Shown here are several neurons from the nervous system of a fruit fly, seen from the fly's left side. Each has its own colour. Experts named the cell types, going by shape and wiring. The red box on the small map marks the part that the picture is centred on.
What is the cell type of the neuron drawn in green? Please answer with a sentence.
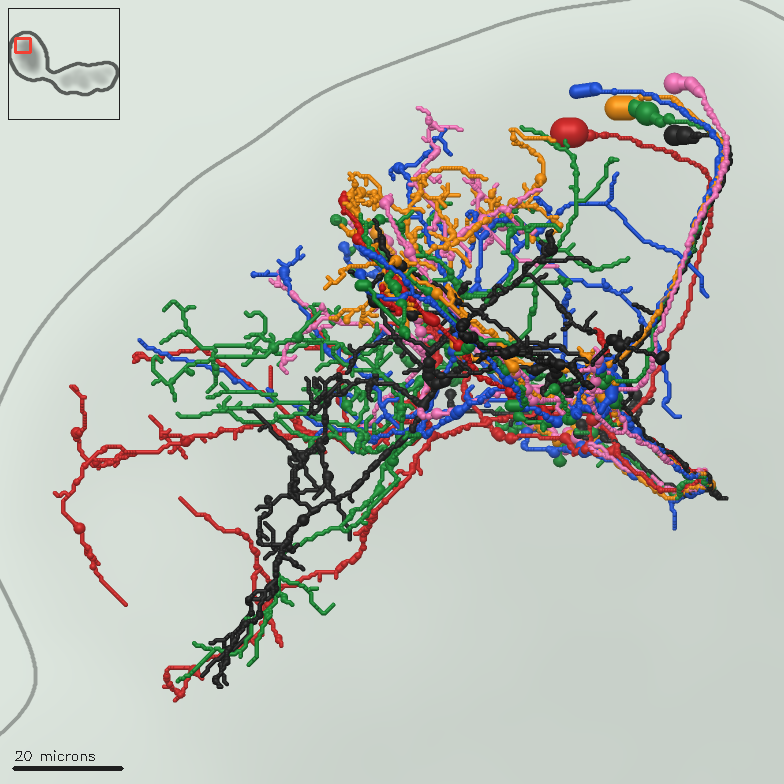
The cell type is SMP449.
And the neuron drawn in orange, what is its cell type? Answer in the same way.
The cell type is CB1926.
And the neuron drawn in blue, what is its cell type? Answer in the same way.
The cell type is SMP453.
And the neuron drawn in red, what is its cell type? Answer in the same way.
The cell type is SMP450.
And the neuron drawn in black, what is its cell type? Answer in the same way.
The cell type is SMP448.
